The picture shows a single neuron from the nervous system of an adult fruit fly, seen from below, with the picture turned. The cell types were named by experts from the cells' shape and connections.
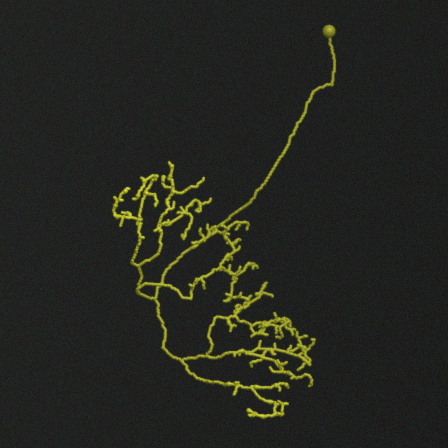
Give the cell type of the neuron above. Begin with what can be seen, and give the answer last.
Its cell body lies at the upper right of the picture. The picture shows dozens of branch ends. Its broad class is central-brain intrinsic neuron. It is of cell type FB5U.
